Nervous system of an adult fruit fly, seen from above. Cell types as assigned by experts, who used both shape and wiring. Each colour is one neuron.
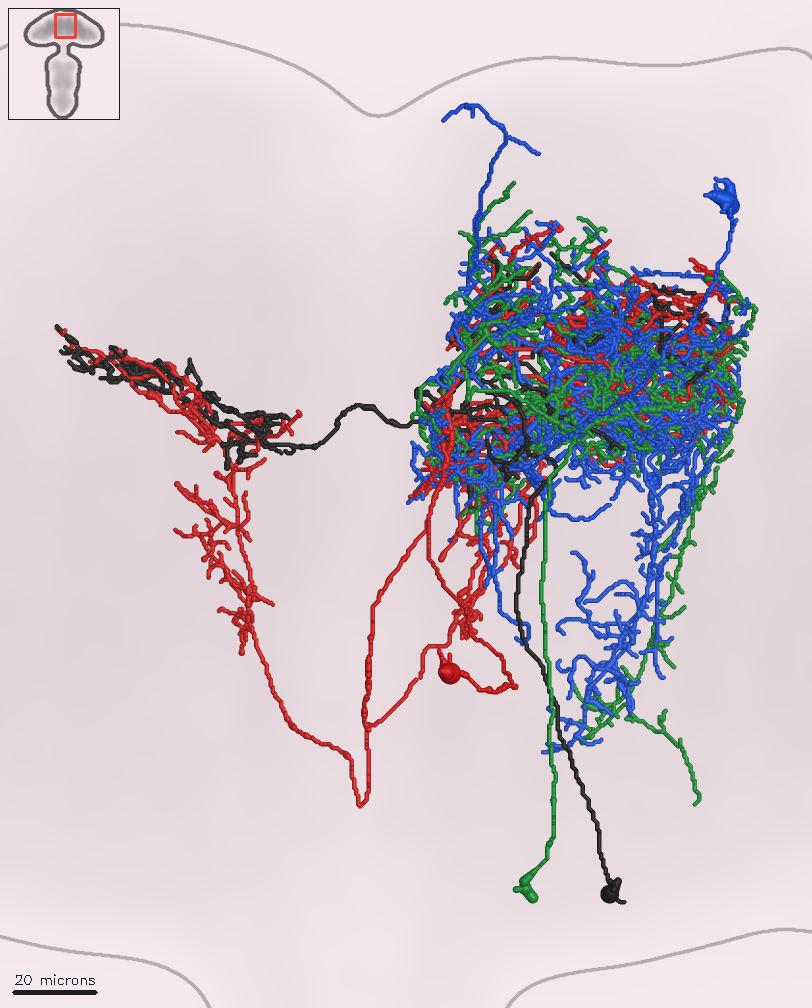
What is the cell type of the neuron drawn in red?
LAL135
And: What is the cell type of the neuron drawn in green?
LAL169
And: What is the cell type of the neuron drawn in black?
LAL173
